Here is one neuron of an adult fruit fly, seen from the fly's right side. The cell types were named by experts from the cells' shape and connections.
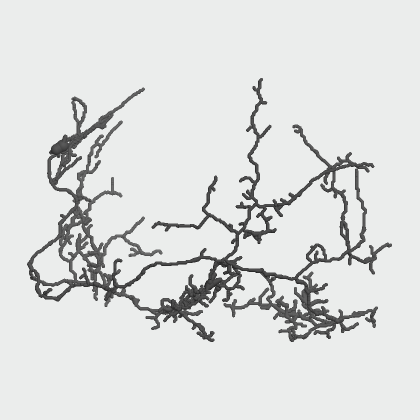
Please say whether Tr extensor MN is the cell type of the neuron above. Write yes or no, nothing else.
no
